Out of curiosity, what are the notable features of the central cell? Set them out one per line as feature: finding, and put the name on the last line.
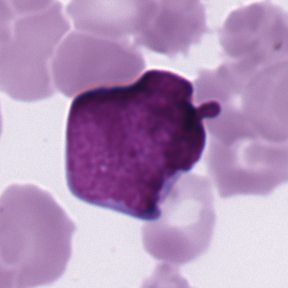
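Nucleus: follows the angular cell shape, not lobed
Chromatin: finely stippled, evenly spread, deep purple
Cytoplasm: thin pale blue-grey rim, clearest along lower edge
Edge: one small rounded knob at upper right
Name: myeloblast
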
